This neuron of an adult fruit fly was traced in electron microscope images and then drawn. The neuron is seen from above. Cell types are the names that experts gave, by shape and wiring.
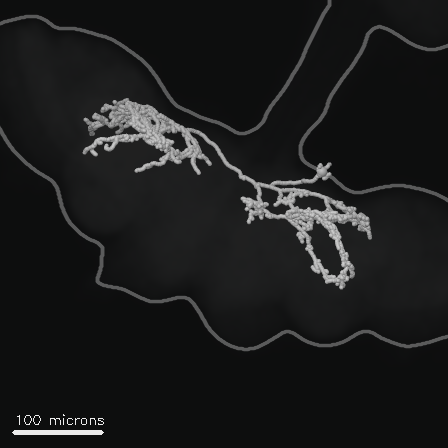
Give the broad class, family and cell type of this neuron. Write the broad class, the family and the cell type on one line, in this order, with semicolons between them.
central-brain intrinsic neuron; hemilineage SMPp&v1_ventral; CL357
